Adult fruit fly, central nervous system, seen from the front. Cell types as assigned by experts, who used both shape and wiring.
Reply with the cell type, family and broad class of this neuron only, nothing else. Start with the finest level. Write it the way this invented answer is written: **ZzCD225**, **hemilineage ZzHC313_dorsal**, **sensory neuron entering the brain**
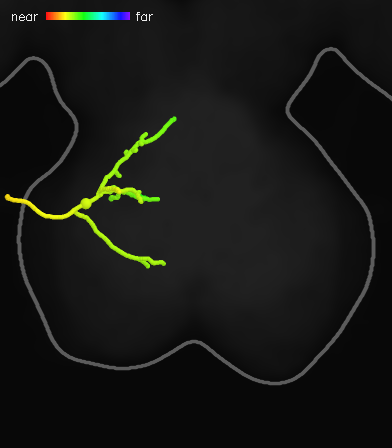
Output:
**SNpp07**, **class mechanosensory proprioceptive**, **sensory neuron entering the nerve cord**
